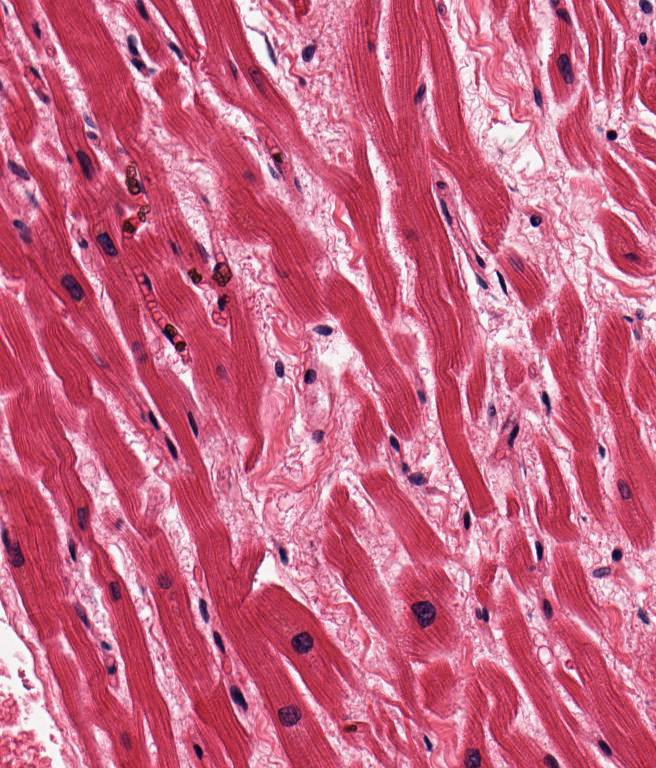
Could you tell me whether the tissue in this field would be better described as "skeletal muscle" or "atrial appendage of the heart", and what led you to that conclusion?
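Atrial appendage of the heart, not skeletal muscle. Nuclei lie centrally within the fibres, not at the edge.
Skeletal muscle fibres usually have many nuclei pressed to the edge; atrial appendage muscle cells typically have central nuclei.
Several fibres branch and join neighbours.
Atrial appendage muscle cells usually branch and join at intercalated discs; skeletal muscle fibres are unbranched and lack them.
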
